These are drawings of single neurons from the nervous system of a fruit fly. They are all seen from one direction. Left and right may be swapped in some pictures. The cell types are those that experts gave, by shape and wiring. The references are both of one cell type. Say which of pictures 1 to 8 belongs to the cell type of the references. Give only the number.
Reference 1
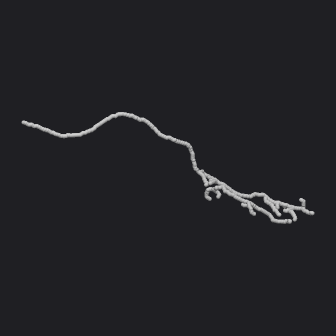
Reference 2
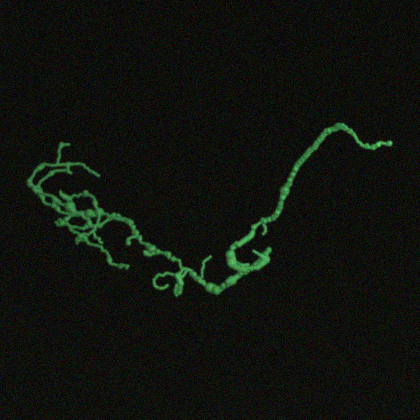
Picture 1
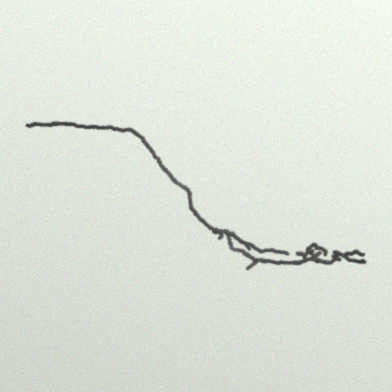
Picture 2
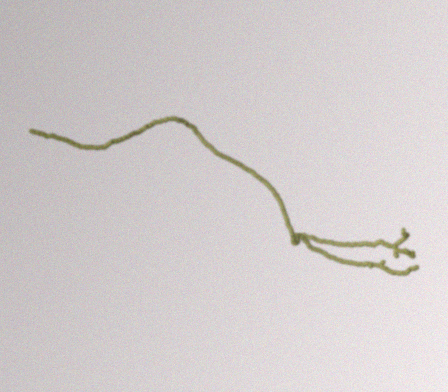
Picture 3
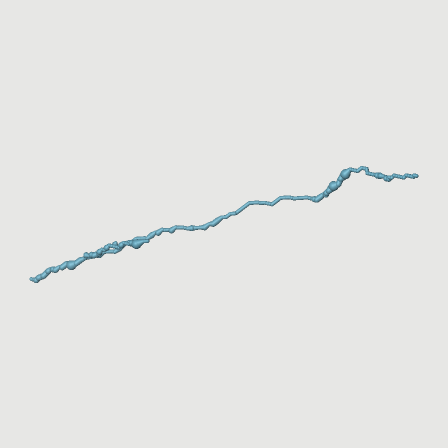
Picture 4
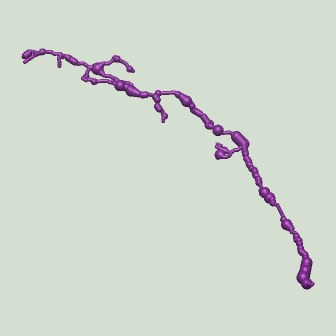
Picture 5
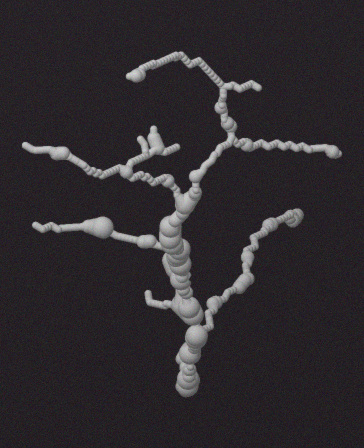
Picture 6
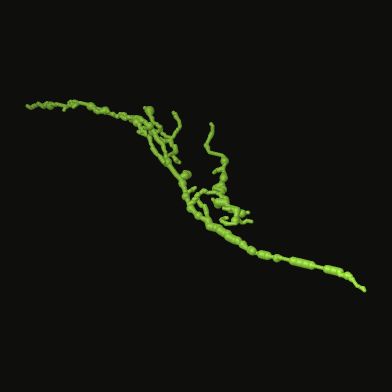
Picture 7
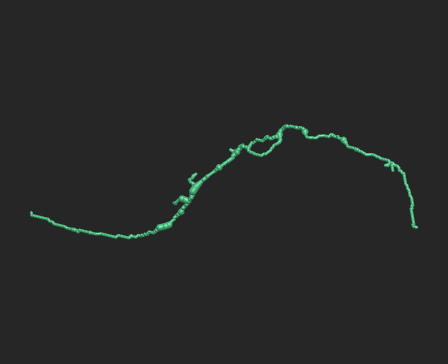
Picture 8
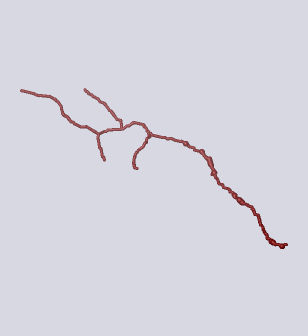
1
